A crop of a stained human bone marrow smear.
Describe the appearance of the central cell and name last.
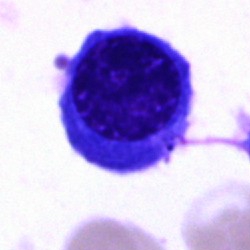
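Cytoplasm first: a deep blue rim, widest along the lower edge of the cell. The chromatin is dark purple and blotchy, not evenly smooth. There's a small round bleb on the upper left edge, too. I'd name this an erythroblast.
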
